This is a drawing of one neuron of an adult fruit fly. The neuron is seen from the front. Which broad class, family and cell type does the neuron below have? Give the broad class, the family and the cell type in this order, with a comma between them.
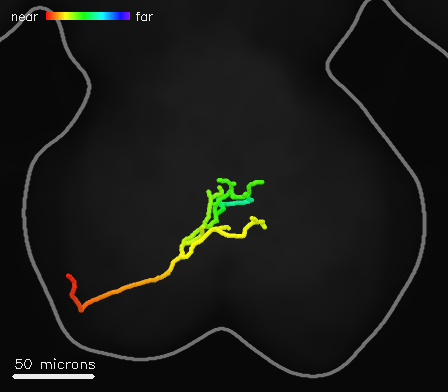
sensory neuron entering the nerve cord, class mechanosensory proprioceptive, SNpp17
